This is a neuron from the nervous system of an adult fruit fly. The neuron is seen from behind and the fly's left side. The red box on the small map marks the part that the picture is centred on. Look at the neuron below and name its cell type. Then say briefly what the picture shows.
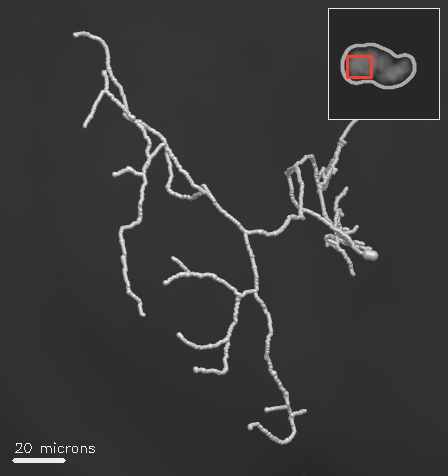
The cell type is LPT112. Its broad class is visual centrifugal neuron. Its cell body lies on the right of the picture. From top to bottom in the picture it spans about 170 microns.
